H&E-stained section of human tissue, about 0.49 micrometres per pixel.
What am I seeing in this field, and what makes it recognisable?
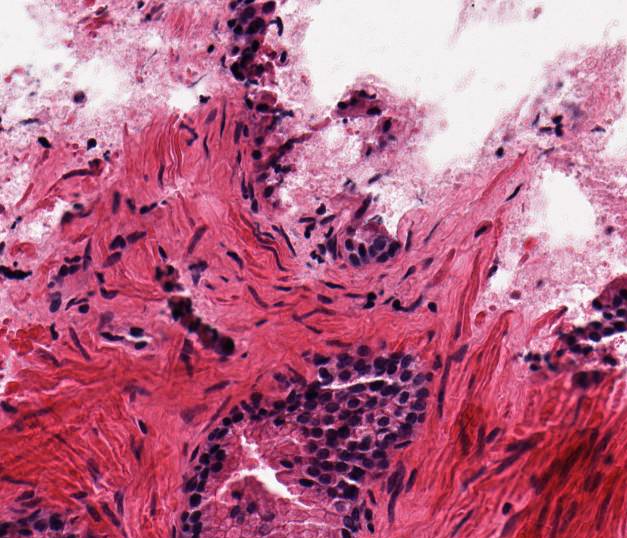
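Tissue: fibromuscular stroma. Wavy pink fibre bundles run in several directions.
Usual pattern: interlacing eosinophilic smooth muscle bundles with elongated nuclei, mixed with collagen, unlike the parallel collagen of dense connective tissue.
Elongated spindle-shaped nuclei scattered between bundles. Lower and middle field dense, deep pink; upper part paler, looser. Cluster of small round dark nuclei with scant cytoplasm, lower centre.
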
